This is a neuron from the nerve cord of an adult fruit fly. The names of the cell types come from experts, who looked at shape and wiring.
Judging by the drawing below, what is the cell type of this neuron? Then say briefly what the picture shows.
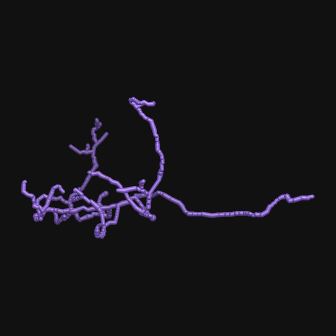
Its cell type is SNxx17. Its broad class is sensory neuron entering the nerve cord. No cell body is drawn. As drawn here it is wider than it is tall.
